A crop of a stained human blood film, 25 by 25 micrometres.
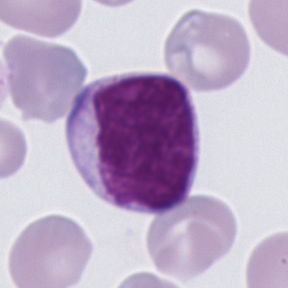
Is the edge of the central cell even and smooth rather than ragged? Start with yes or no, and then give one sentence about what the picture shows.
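Yes. The cell surface is smooth without projections.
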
